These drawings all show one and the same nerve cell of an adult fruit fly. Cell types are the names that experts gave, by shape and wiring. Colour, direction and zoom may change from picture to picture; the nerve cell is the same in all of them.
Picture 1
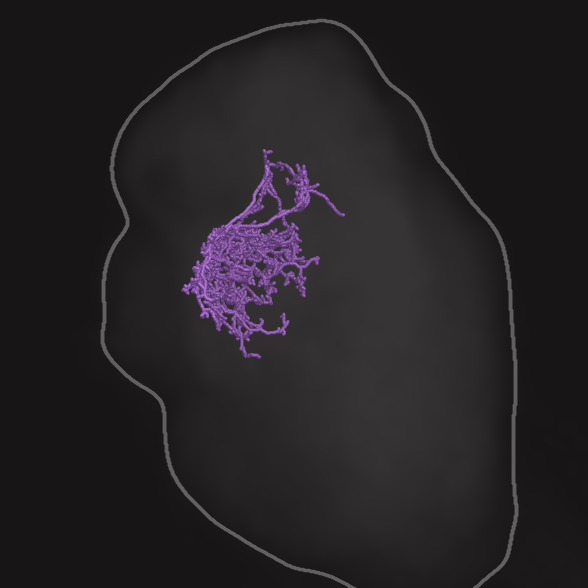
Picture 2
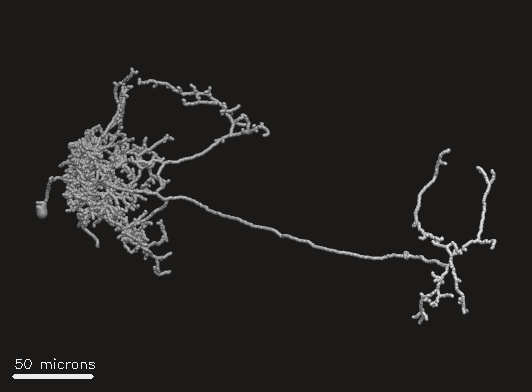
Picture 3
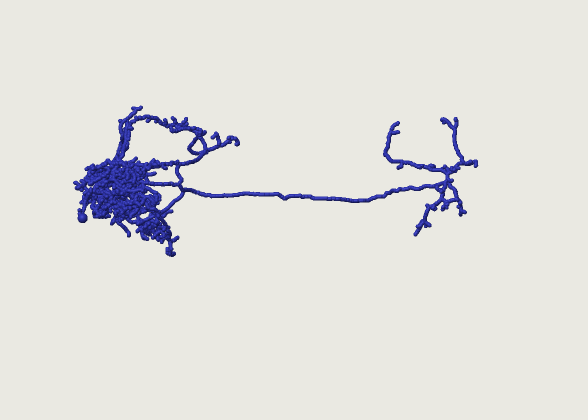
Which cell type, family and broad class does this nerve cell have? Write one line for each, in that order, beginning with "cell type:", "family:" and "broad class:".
cell type: AVLP157
family: hemilineage VLPl2_medial
broad class: central-brain intrinsic neuron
